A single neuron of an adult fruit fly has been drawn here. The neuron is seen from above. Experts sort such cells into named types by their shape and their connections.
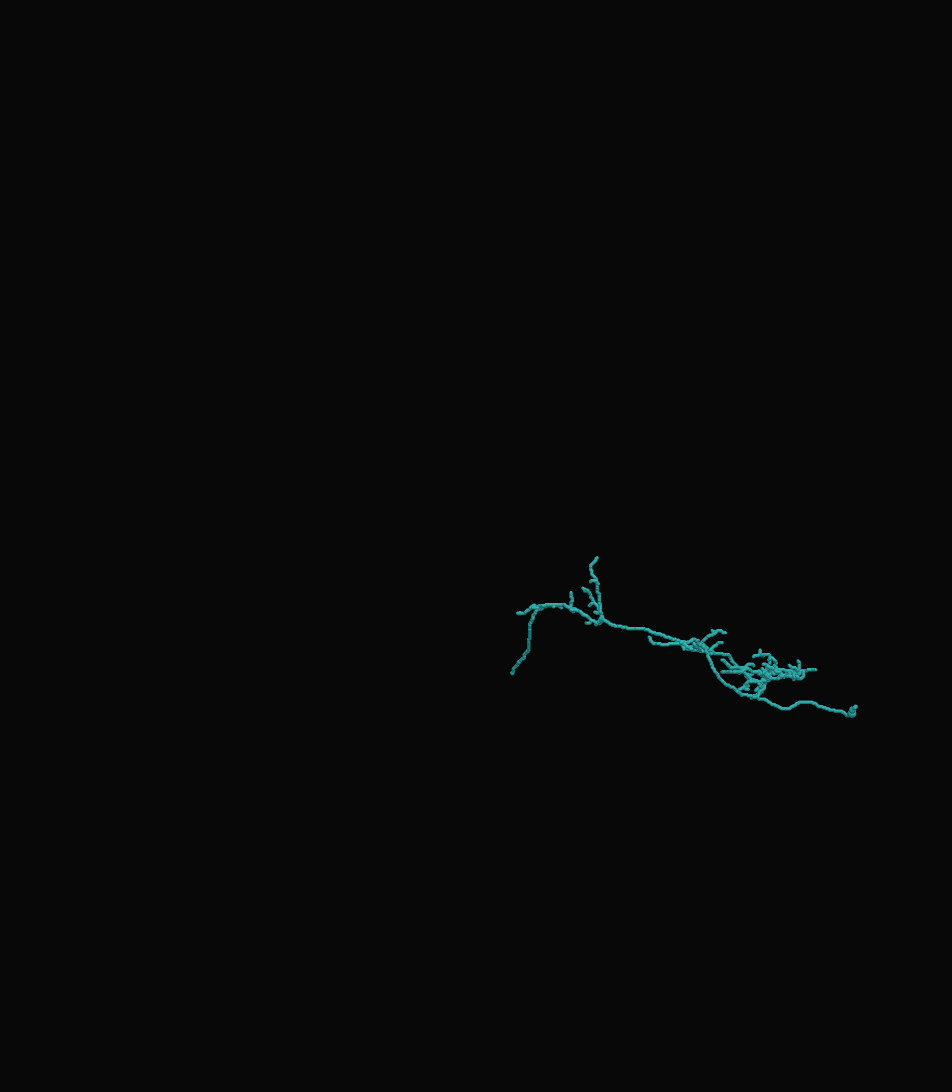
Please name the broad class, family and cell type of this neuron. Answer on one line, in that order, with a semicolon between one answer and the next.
central-brain intrinsic neuron; hemilineage LHp3; ATL019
